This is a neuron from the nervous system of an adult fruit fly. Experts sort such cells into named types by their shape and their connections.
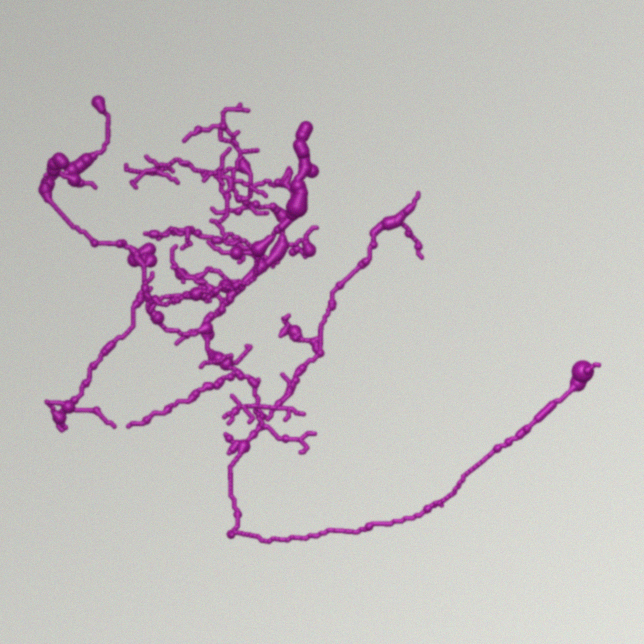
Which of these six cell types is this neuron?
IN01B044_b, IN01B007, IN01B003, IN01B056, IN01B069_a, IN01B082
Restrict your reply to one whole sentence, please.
This neuron is classified under the cell type IN01B069_a.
